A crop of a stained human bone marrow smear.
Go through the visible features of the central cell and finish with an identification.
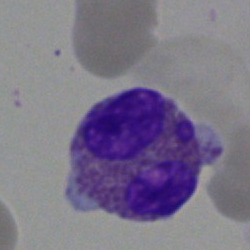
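Look first at the chromatin: it stains deep purple and is fairly dense, with a few lighter patches. Around the two nuclear masses lies a moderate amount of pinkish-purple cytoplasm, packed throughout with fine granules. On the right edge, notice a small pale bluish bulge. This is an eosinophil.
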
